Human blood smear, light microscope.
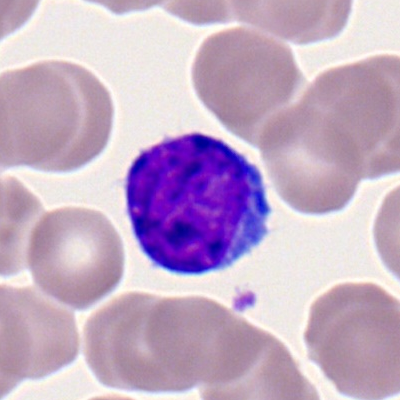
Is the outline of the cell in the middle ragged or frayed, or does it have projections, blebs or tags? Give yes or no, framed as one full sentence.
Yes, in outline this cell is rough rather than smooth and even.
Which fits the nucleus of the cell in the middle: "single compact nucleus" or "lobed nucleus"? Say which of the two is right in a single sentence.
In this cell, the nucleus forms one compact round, oval or kidney-shaped piece.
